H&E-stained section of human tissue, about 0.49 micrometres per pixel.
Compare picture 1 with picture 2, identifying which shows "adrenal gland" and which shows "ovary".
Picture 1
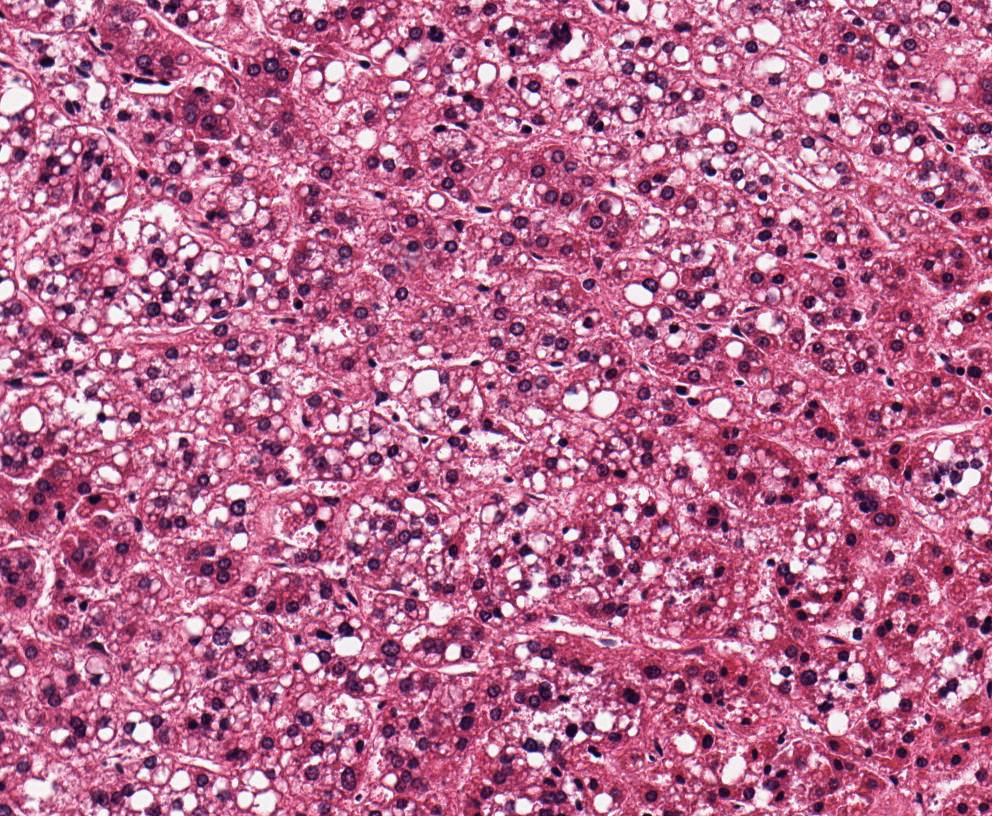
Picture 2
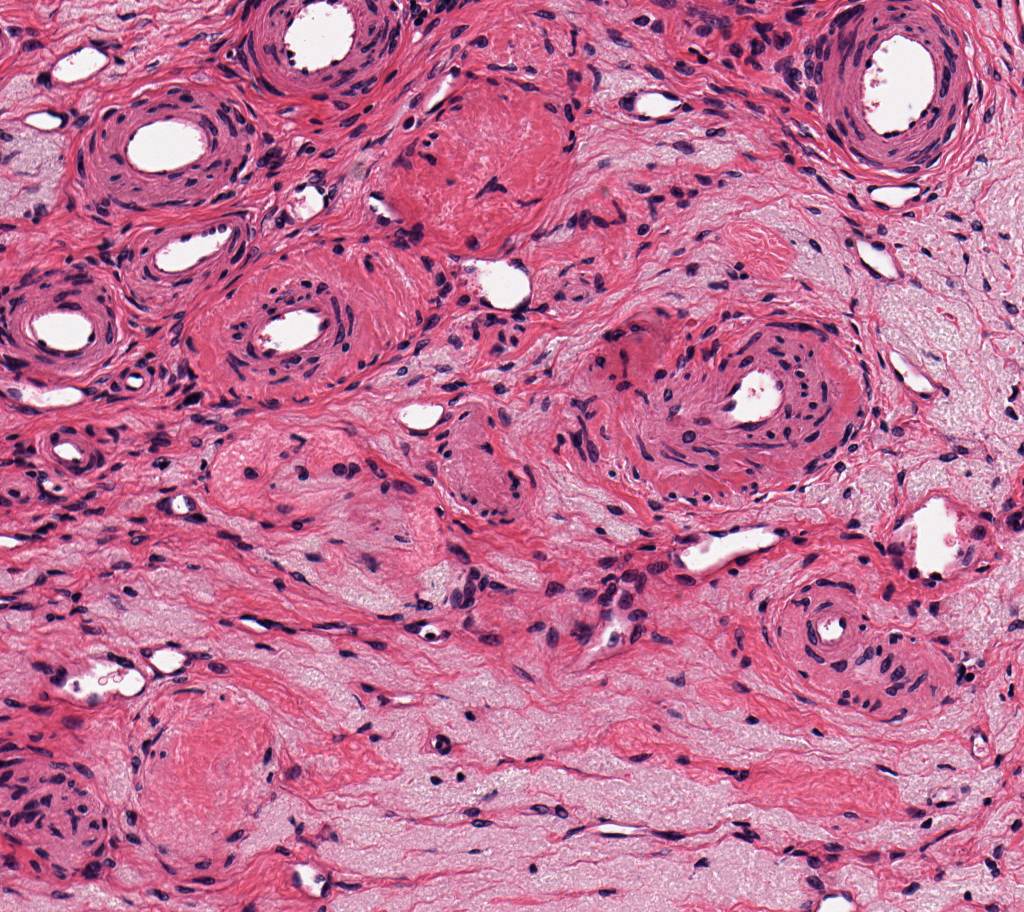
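The first picture is adrenal gland, the second ovary. In the adrenal gland, many cells hold several clear, round, empty-looking vacuoles of varying size, with round, dark, mostly central nuclei. Only thin slit-like spaces lined by flattened nuclei separate the cell groups, with no large vessels, glands, ducts or open tubules. The ovary is crowded with round, thick-walled vessels, densest in the upper half, their walls concentric layers of spindle-shaped smooth muscle cells around a small lumen. Pale pink, homogeneous round structures with few nuclei and no lumen sit at the top centre and lower left, amid loose, pale pink-grey stroma.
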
